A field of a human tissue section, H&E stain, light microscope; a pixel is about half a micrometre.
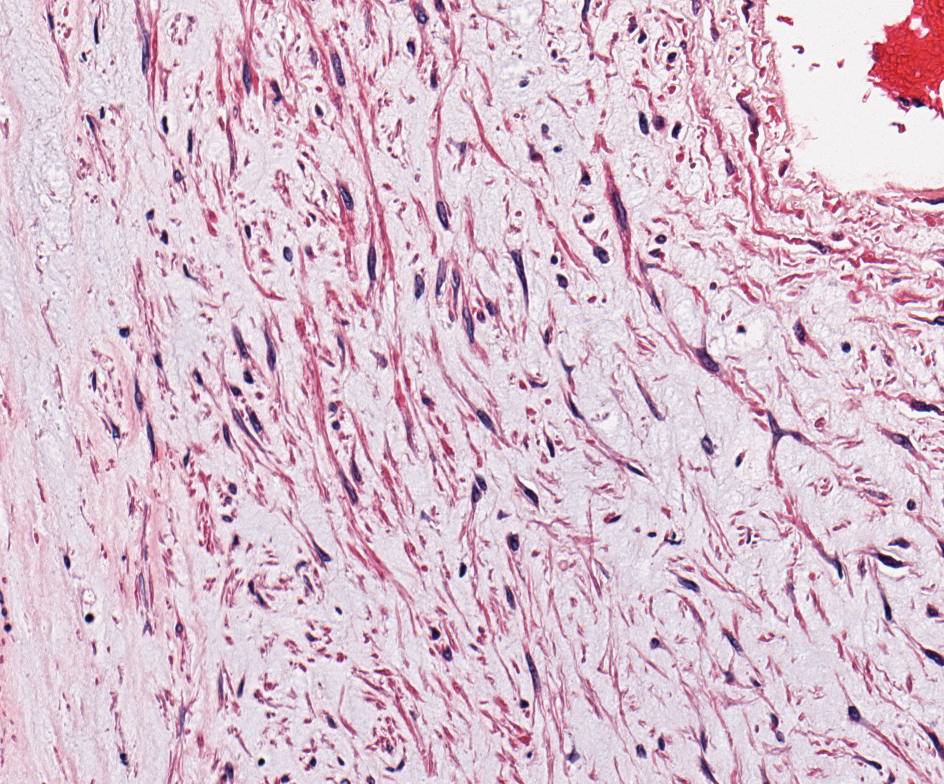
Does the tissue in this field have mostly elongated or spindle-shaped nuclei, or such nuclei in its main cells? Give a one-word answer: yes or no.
Yes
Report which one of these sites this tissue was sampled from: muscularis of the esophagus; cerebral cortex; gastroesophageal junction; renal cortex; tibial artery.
tibial artery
